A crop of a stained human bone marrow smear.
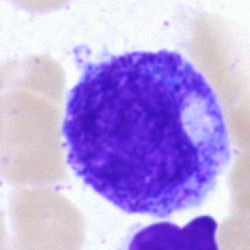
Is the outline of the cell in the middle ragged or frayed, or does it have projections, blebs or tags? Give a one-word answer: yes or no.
Yes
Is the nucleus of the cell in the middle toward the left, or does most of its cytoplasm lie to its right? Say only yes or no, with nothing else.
Yes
